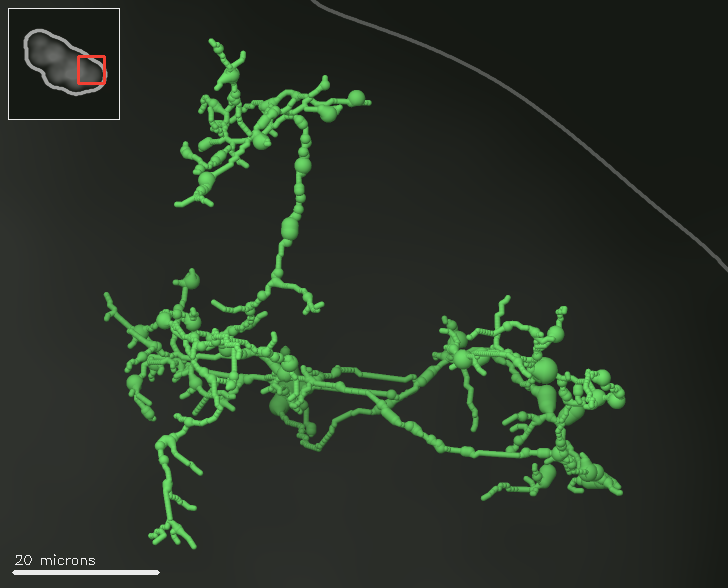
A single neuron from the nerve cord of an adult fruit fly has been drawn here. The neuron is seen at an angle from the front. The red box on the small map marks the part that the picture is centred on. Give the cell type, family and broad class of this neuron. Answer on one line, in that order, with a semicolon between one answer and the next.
IN21A097; hemilineage 21A; nerve-cord intrinsic neuron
